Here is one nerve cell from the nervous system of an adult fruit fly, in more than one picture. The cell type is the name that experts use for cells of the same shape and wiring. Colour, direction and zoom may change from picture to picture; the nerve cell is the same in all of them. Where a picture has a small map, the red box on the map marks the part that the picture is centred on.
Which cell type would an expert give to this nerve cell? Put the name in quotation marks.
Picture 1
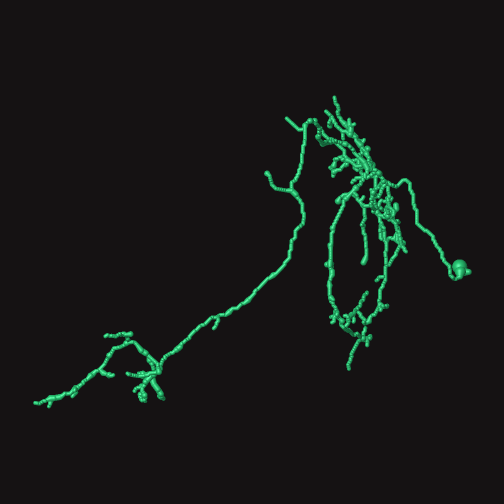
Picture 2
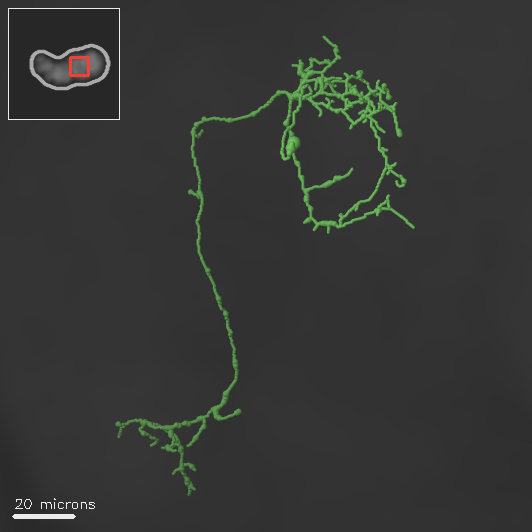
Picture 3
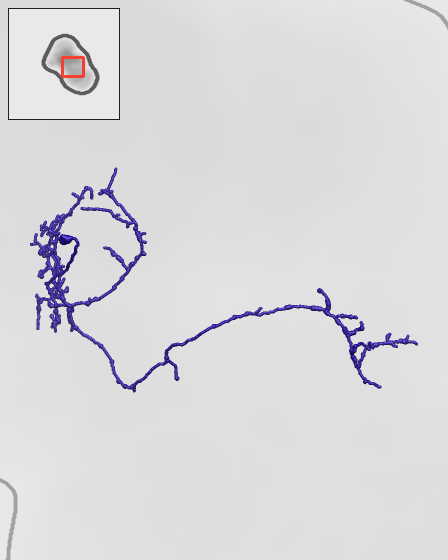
"CB1012"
